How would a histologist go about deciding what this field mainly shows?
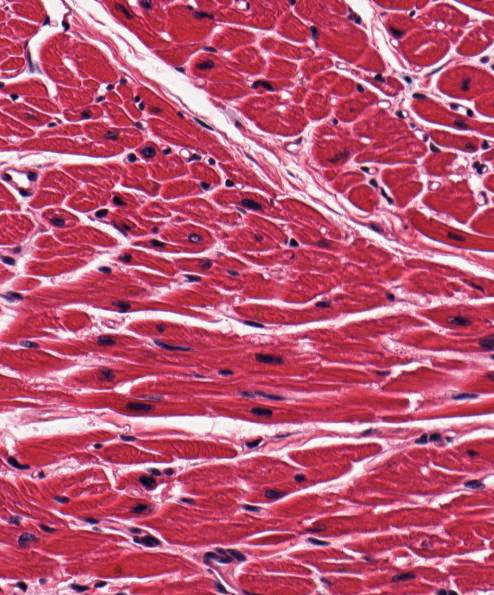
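Myocardium is what I have here. In the lower half the fibres are cut lengthwise and run roughly horizontally, and I can follow them branching and joining their neighbours, which is what decides it.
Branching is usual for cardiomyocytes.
The cytoplasm is deeply eosinophilic, a bright pink-red.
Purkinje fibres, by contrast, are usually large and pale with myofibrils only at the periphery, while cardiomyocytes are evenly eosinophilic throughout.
A thin pale band of connective tissue crosses diagonally from the upper left toward the right, separating groups of fibres.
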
